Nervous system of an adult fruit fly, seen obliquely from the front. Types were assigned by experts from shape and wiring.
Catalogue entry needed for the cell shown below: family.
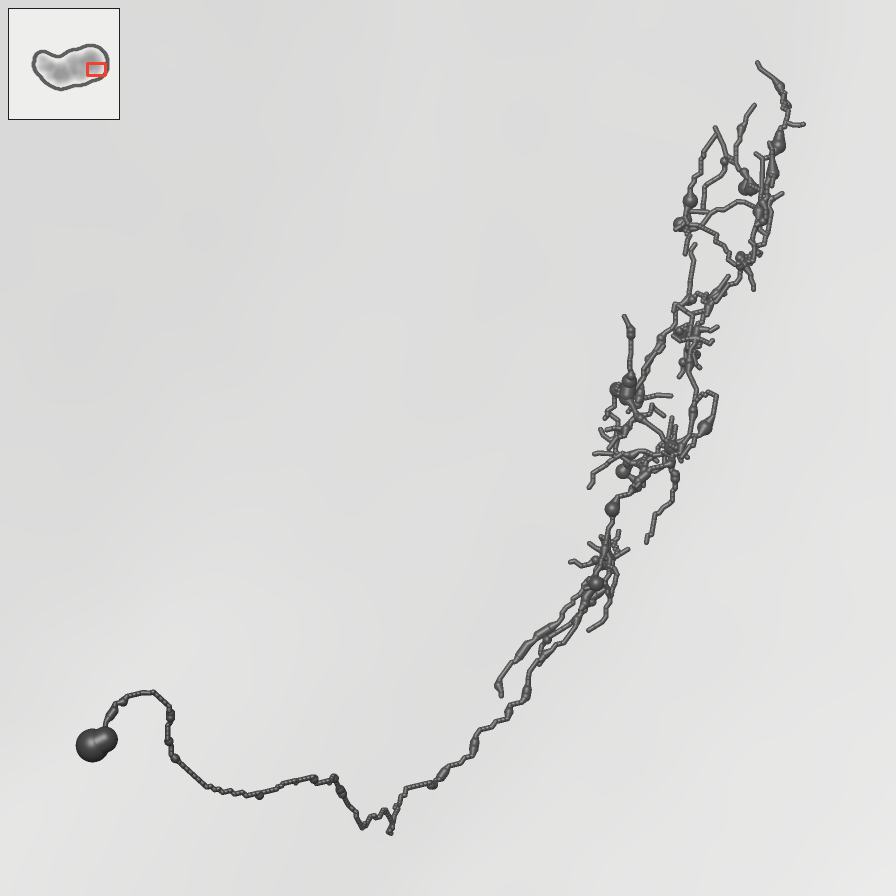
Cm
